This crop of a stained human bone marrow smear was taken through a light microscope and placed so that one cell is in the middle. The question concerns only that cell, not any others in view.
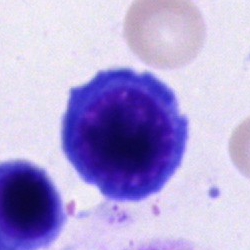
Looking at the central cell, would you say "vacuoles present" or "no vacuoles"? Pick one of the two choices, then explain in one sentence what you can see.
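No vacuoles. No clear vacuoles are seen in the cytoplasm.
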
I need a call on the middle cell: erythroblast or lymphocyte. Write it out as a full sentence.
To answer, the cell in the center of the crop is an erythroblast.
